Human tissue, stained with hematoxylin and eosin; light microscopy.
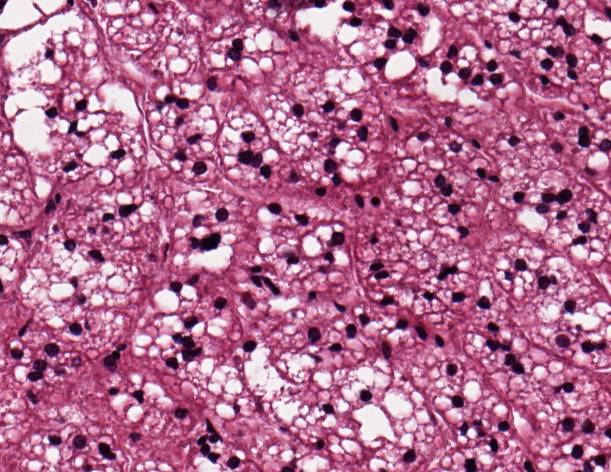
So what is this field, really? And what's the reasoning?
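First point: this is the zona fasciculata of the adrenal gland. Cytoplasm next: it is packed with many small clear vacuoles and looks foamy and bubbly.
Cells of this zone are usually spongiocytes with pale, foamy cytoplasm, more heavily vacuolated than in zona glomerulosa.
Nuclei: small, round and darkly stained.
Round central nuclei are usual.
Finally, the cells are fairly uniform throughout, and stroma is scant, only thin septa between cell nests.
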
